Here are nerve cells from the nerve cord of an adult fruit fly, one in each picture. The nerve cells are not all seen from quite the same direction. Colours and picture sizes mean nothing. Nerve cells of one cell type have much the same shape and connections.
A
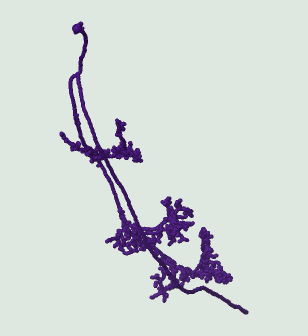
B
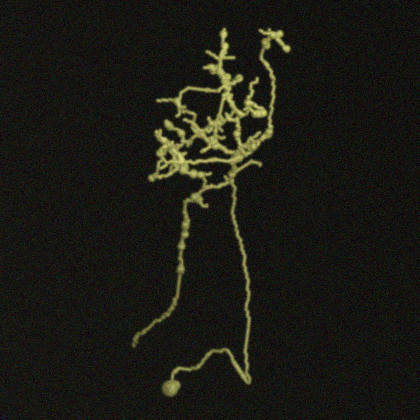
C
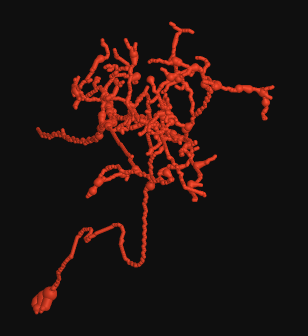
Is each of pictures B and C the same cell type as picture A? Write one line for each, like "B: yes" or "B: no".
B: no
C: no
